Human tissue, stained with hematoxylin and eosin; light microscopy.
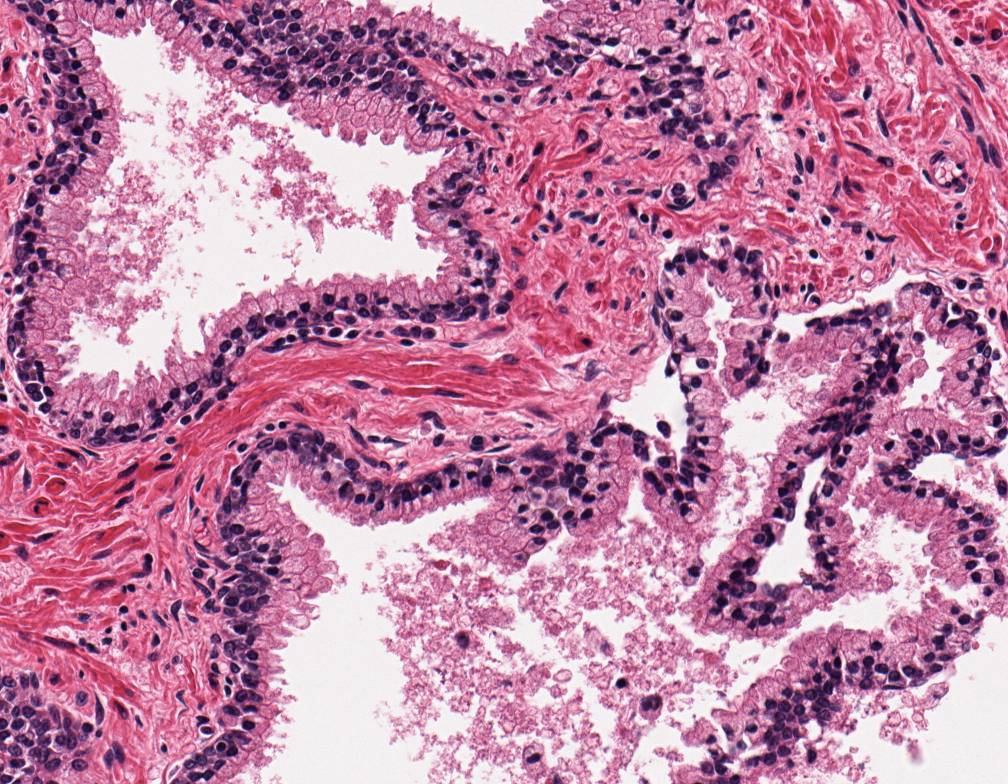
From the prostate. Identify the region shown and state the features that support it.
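What you're looking at is prostatic gland. On the right the glands have infolded, branching outlines with papillary projections, and a band of pink stroma from the left edge separates the irregular glandular spaces.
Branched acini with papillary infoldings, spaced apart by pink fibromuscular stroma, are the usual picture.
Pale pink flocculent material sits in the lumens at upper left and lower centre.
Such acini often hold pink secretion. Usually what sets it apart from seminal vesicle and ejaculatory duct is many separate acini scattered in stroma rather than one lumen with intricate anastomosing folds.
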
